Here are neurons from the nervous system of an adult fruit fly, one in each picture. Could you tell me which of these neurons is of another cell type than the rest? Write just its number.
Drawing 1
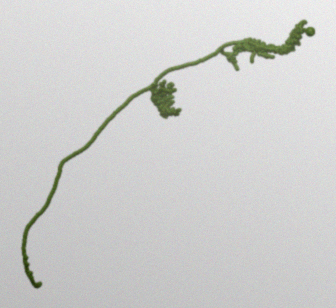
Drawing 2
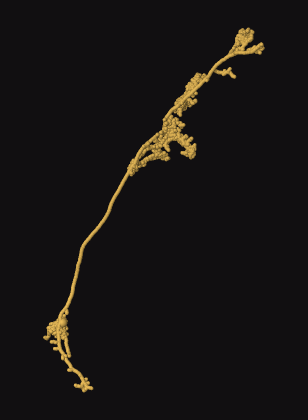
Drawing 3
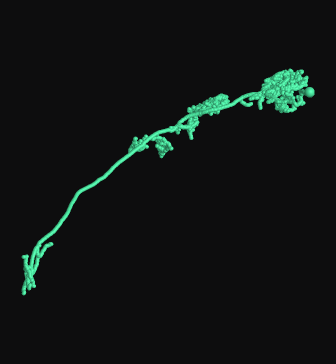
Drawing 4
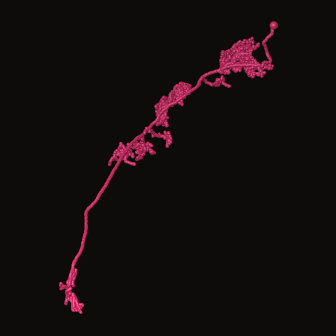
1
